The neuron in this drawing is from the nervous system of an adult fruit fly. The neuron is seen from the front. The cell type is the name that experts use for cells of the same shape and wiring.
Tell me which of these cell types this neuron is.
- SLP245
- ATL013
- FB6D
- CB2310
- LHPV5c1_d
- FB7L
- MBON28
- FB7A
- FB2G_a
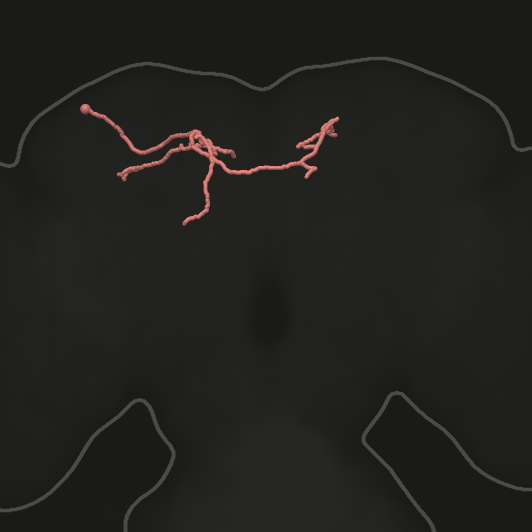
ATL013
